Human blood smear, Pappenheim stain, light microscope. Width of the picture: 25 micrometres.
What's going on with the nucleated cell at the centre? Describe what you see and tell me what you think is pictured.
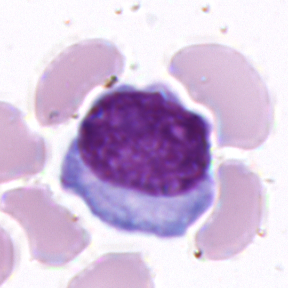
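Nucleus off-centre, toward the top of the cell. Cytoplasm: broad band below the nucleus, thin rim above it. No distinct granules in the cytoplasm. No hair-like projections on the cell surface. Plasma cell.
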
